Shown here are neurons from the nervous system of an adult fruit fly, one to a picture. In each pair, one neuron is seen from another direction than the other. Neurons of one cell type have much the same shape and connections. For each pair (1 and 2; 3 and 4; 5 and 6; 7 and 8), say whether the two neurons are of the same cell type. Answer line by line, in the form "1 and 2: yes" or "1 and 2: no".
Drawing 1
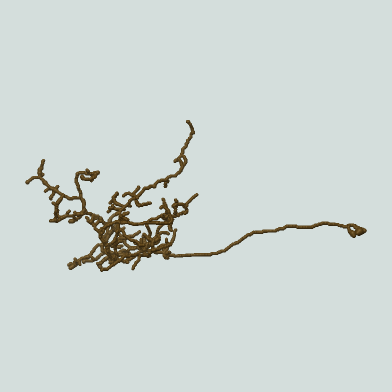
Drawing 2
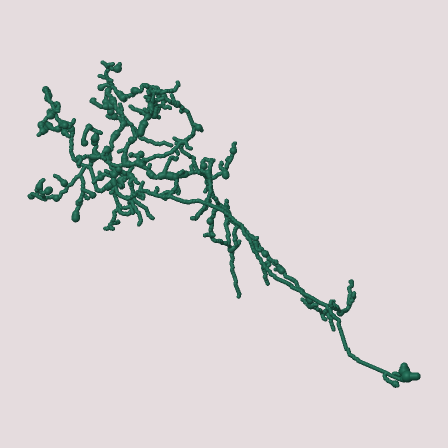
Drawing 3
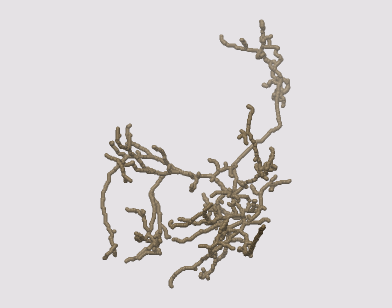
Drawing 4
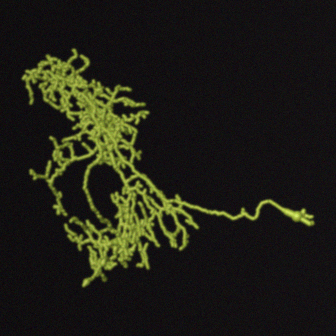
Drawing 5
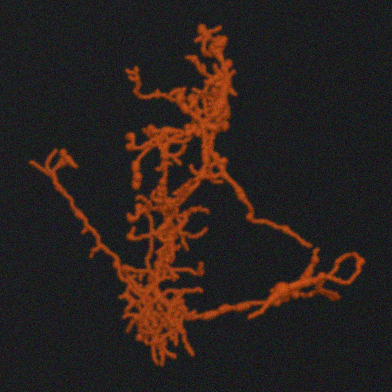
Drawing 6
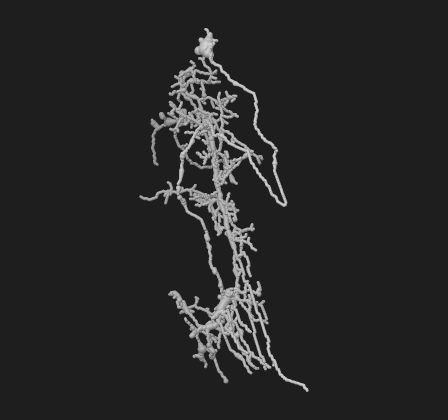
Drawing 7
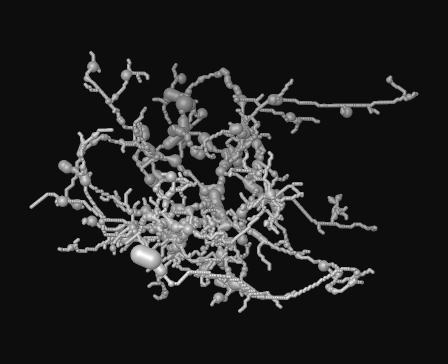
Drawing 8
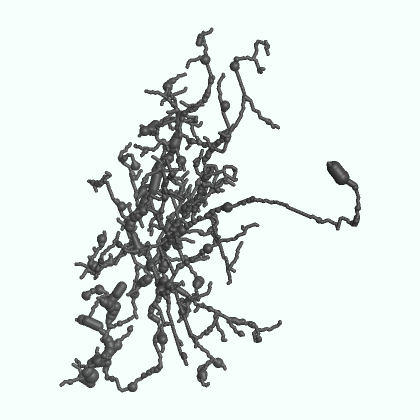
1 and 2: yes
3 and 4: no
5 and 6: yes
7 and 8: yes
